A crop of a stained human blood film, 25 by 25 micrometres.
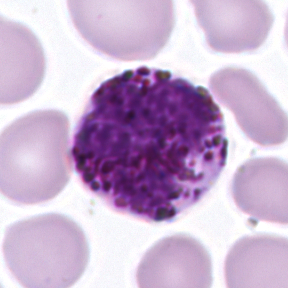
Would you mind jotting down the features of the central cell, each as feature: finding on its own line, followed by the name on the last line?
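Size: about 14 micrometres across
Granules: coarse, dark purple to nearly black
Spread: over the nucleus as well as the cytoplasm
Nucleus: shape hidden beneath the granules
Edge: studded with granules, so it looks bumpy
Name: basophil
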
